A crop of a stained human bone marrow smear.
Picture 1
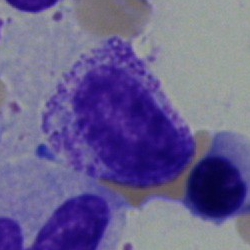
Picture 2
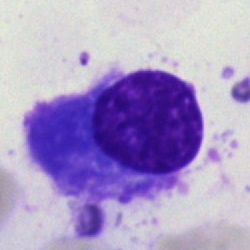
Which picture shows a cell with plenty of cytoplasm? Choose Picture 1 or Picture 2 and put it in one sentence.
It is in picture 2 that the cytoplasm of the cell is plentiful.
